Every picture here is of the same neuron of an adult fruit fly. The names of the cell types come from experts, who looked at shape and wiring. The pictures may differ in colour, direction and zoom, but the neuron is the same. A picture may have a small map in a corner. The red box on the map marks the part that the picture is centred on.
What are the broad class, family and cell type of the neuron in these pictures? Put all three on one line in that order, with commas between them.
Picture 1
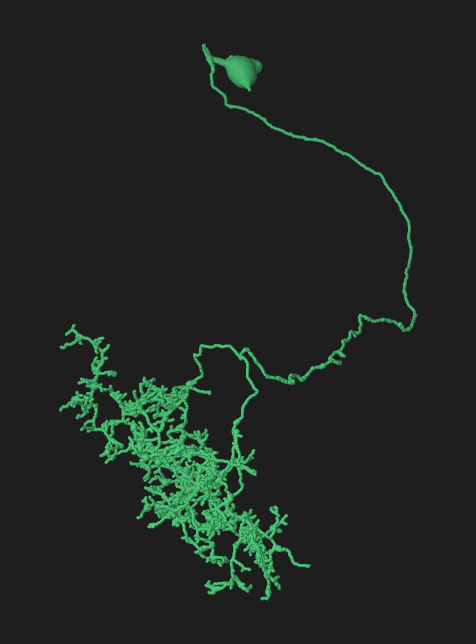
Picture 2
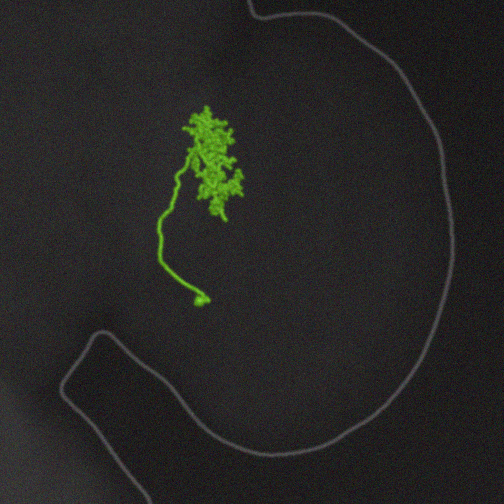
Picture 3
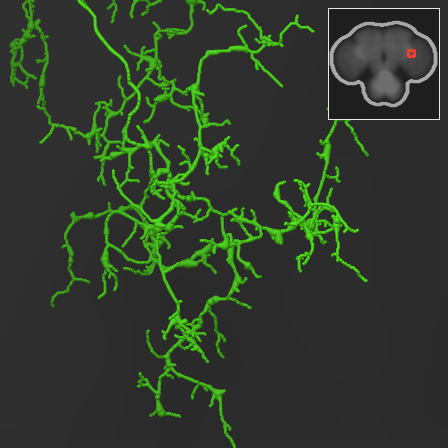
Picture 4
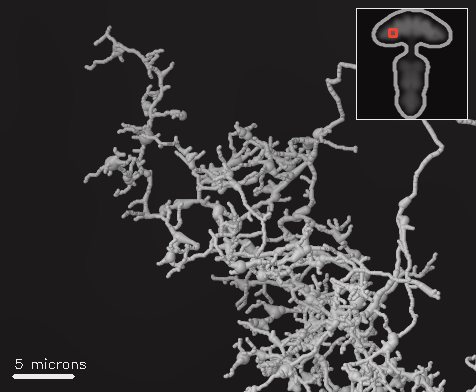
optic-lobe intrinsic neuron, Li, Li34b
